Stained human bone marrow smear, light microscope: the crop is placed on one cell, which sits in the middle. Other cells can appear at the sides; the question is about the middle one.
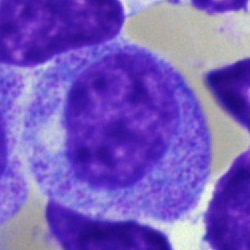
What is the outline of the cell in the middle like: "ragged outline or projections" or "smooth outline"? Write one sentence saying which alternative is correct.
It is a smooth edge that this cell shows.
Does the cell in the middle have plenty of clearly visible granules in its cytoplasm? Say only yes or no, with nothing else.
Yes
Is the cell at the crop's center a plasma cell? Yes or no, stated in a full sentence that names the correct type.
No, the central cell should be identified as a promyelocyte, not as a plasma cell.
